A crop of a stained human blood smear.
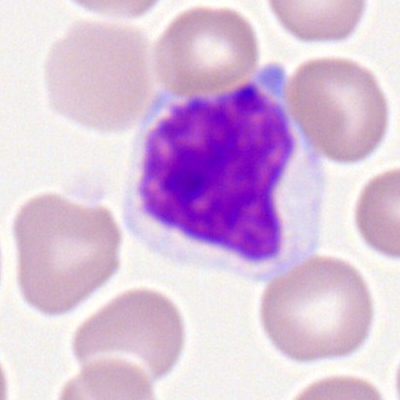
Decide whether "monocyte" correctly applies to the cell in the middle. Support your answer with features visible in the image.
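Step one, the cell itself: an irregular, angular outline, a nucleus filling most of it, dark purple coarsely clumped chromatin, and pale blue cytoplasm with no granules visible. Step two, against monocyte: the nucleus filling most of the cell and the lack of granules.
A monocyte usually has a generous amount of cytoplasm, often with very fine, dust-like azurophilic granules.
Step three, for lymphocyte: the chromatin and, again, the granule-free cytoplasm.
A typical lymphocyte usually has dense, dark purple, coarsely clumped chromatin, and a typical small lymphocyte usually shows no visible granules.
The cell is a lymphocyte, not a monocyte.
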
